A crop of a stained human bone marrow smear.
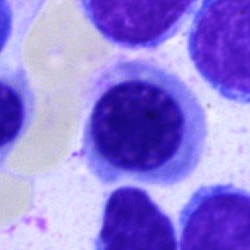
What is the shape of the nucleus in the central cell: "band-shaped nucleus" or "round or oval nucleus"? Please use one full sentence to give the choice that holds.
The nucleus of this cell is one compact round or oval mass.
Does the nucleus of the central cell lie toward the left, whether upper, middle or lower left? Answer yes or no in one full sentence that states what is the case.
Yes, the cell has its nucleus set toward the left.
